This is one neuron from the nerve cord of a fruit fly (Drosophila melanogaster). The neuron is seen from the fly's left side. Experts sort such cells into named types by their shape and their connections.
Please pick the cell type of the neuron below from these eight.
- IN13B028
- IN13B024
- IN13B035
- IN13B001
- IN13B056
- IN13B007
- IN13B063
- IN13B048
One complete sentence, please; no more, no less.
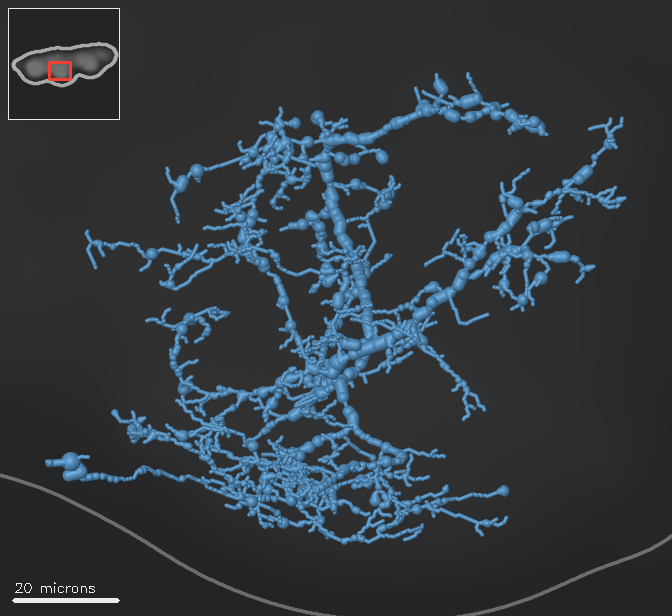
With respect to cell type, this neuron is IN13B024.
